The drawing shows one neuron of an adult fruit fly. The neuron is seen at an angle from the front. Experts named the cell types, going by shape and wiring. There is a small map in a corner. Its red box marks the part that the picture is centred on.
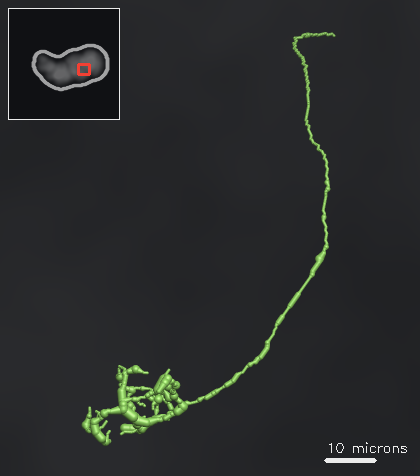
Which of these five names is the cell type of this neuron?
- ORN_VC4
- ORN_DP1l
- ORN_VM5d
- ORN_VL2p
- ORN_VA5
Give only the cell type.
ORN_VA5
